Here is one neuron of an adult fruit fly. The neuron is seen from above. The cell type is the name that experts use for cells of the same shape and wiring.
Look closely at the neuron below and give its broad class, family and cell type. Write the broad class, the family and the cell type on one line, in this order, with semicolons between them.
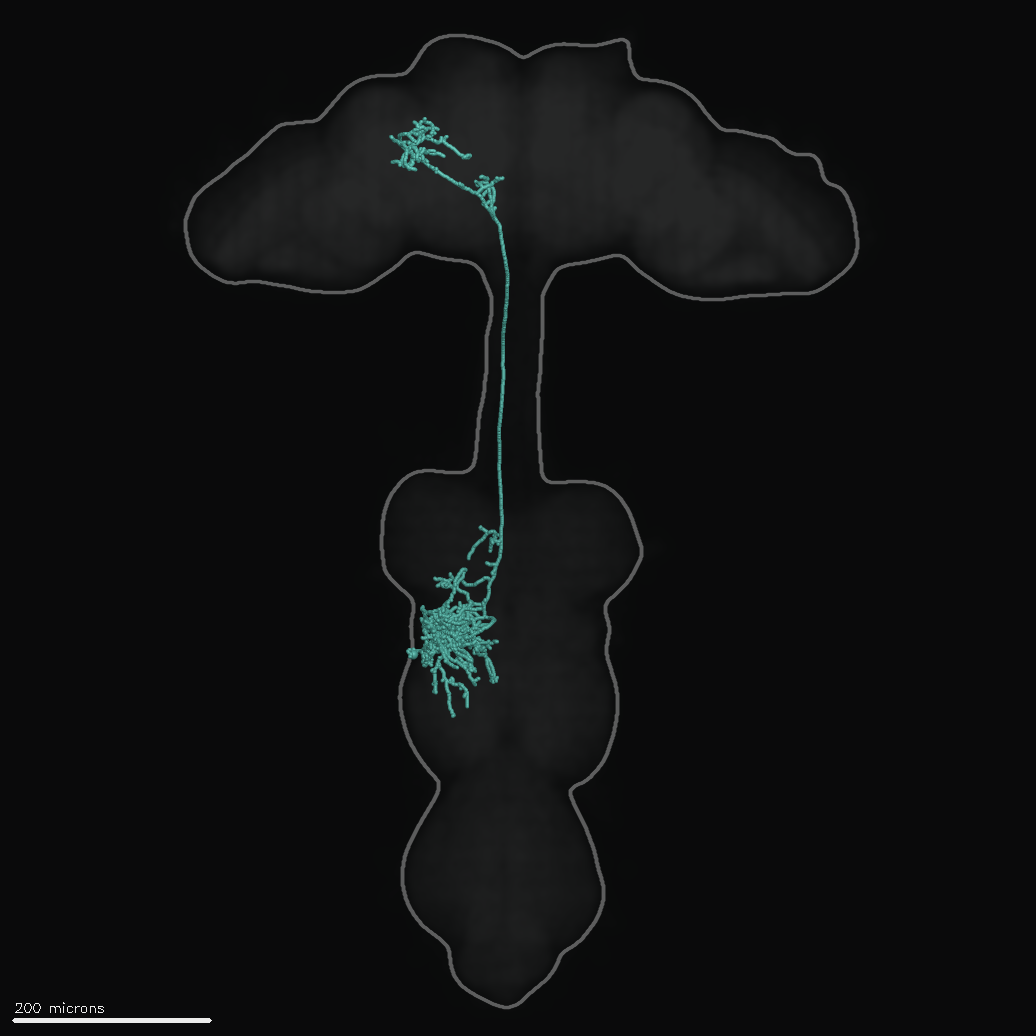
ascending neuron; hemilineage 17B; AN17B005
